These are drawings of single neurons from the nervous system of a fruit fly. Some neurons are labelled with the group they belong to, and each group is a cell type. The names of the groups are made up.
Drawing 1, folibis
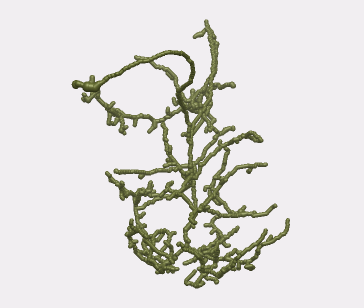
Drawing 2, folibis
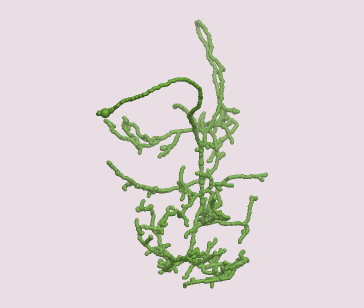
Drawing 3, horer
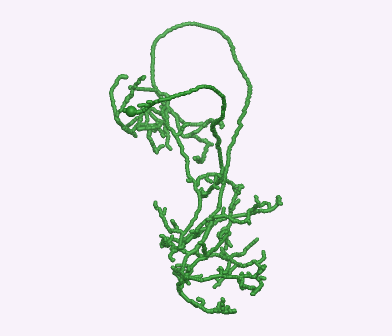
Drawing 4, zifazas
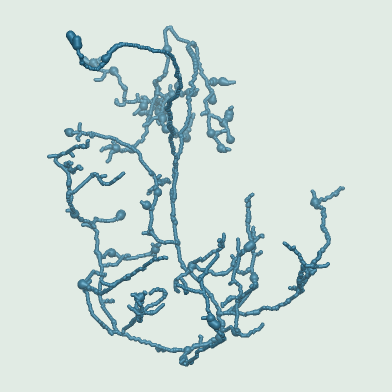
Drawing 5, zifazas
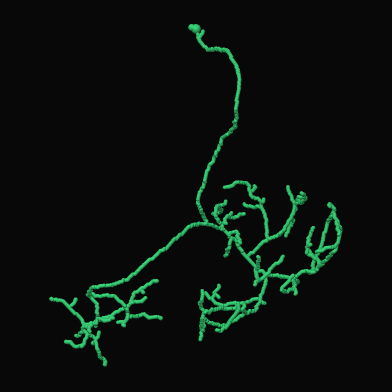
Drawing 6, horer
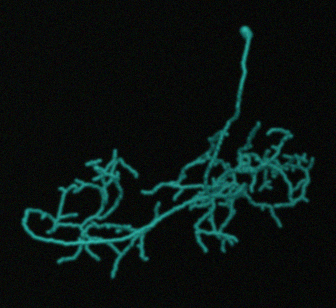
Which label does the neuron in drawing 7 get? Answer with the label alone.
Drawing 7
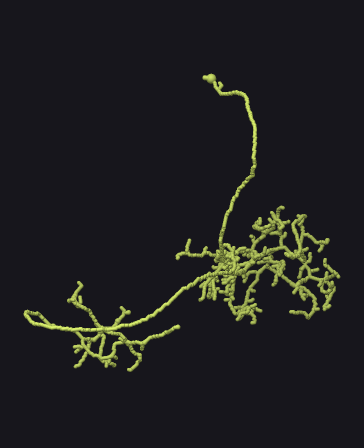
horer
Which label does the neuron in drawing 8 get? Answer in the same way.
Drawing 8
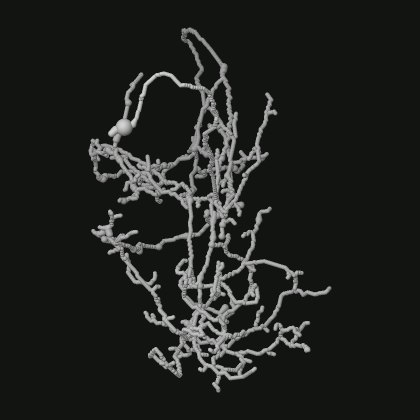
folibis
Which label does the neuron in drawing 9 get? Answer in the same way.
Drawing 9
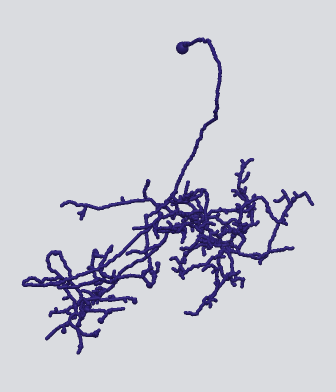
folibis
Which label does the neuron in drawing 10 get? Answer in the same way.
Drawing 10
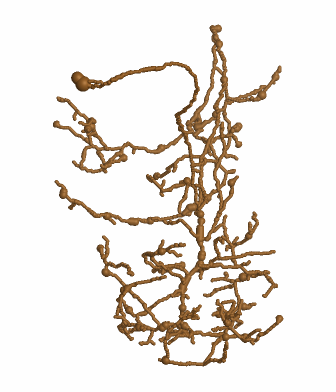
folibis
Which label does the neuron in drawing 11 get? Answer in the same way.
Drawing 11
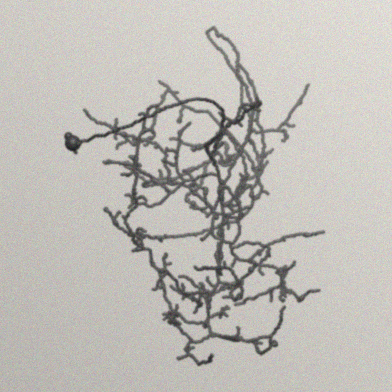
folibis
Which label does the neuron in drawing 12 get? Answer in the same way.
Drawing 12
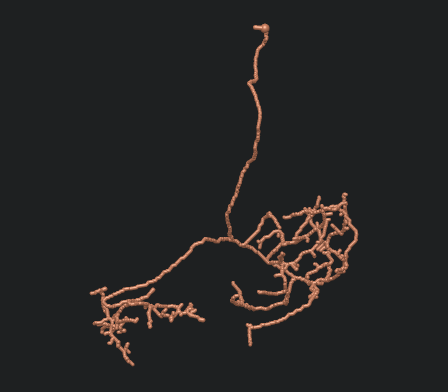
zifazas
